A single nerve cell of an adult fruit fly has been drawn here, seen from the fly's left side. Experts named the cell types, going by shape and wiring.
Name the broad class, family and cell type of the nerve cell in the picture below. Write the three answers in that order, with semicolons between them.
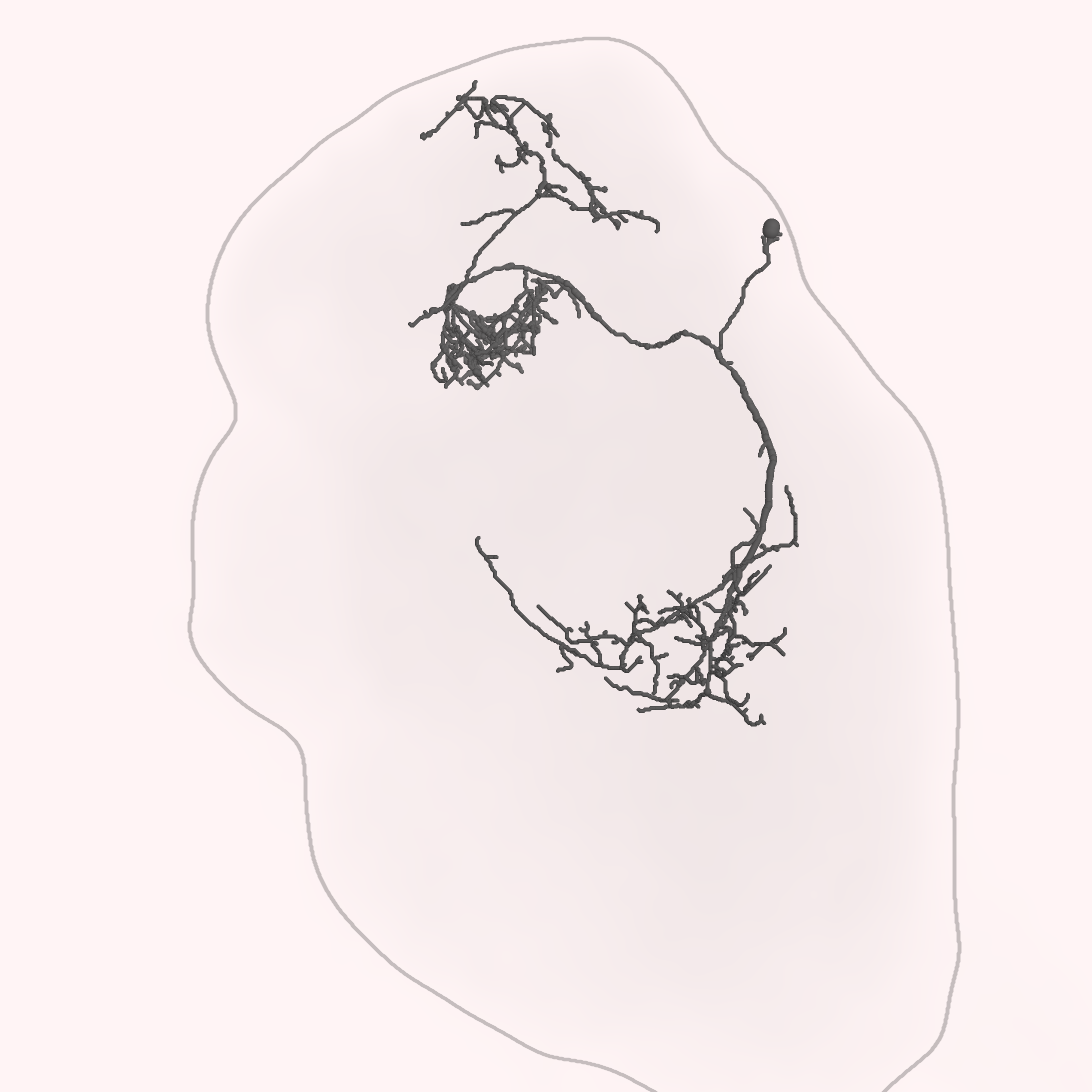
central-brain intrinsic neuron; class CX; FB6M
